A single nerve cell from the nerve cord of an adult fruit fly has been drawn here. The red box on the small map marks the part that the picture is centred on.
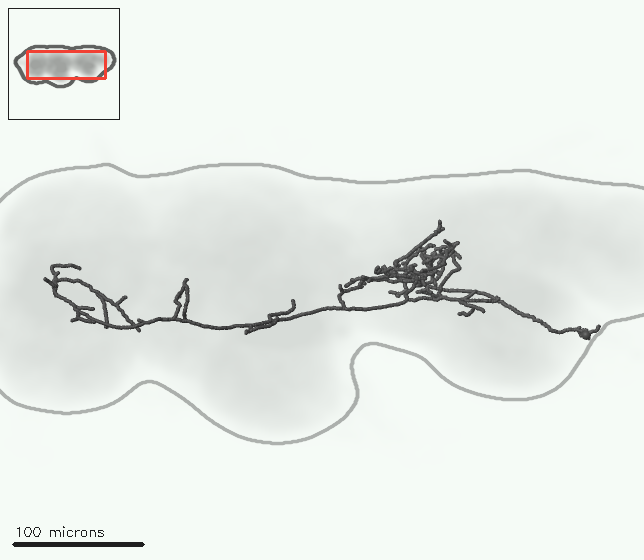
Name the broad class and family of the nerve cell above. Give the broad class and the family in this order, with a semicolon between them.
nerve-cord intrinsic neuron; hemilineage 05B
